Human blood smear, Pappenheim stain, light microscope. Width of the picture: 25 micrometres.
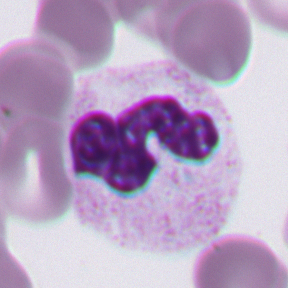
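A segmented neutrophil sits at the centre of this stained smear of human peripheral blood. Notice its dark purple, coarsely clumped chromatin, with no nucleoli visible in the nucleus. Around it the cytoplasm is plentiful and pale pink, and fine pink-violet granules are scattered all through it.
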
